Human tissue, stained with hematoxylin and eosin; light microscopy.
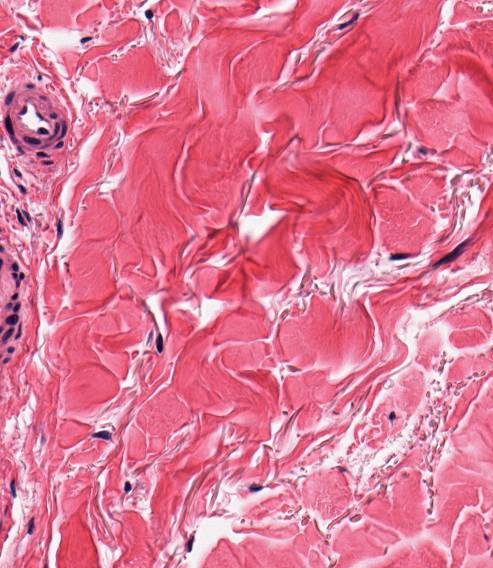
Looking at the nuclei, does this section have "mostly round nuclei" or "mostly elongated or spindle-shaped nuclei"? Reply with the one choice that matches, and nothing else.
Mostly elongated or spindle-shaped nuclei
